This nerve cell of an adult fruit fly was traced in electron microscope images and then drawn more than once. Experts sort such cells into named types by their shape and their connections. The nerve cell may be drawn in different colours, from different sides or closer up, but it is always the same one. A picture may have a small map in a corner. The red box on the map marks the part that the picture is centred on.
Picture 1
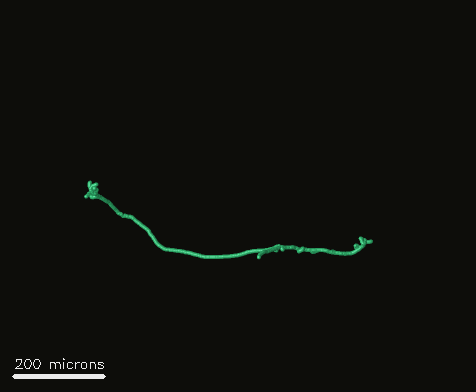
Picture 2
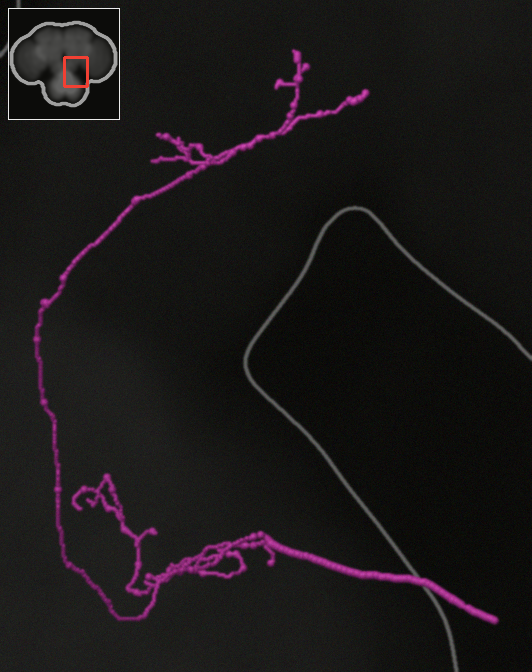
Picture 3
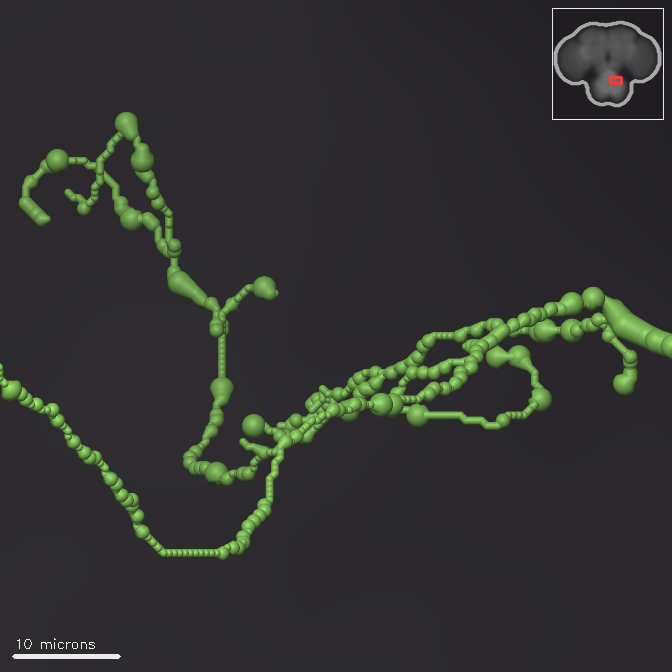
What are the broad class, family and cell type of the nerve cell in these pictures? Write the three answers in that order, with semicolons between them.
sensory neuron ascending to the brain; class mechanosensory proprioceptive; SApp10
